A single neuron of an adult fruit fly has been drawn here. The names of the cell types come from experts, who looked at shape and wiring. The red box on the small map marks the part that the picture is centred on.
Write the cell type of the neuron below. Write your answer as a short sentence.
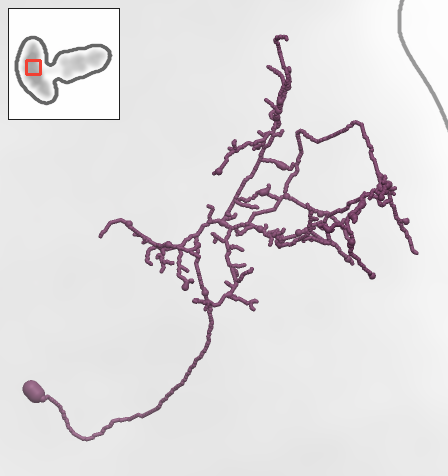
The cell type is CB1265.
